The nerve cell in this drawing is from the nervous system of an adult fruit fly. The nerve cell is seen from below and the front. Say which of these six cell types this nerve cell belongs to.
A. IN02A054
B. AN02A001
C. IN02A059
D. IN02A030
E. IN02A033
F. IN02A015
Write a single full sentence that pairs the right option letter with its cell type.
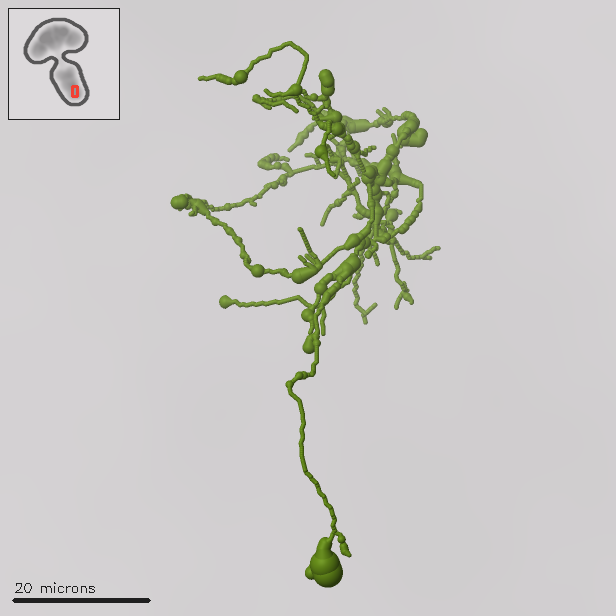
Among the options, A names the cell type of the nerve cell, namely IN02A054.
